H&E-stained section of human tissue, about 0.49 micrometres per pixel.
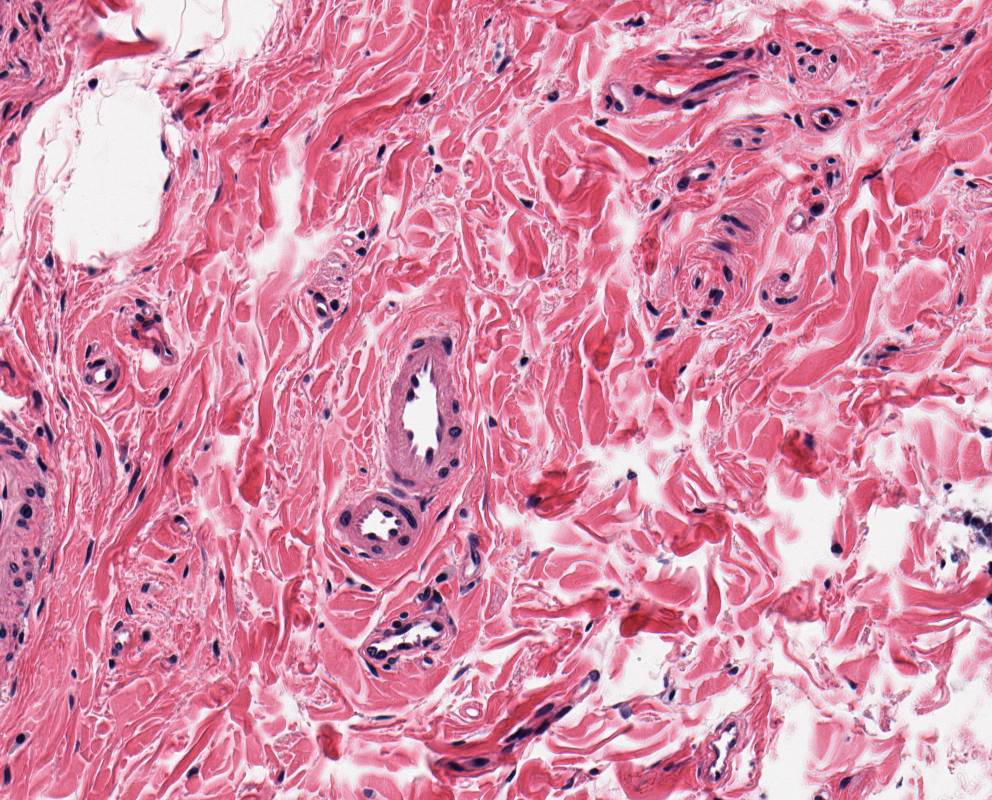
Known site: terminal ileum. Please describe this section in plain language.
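Notice thick collagen bundles filling the whole field in many different directions, staining a strong pink with eosin. Between them, sparse cells lie singly, with small dark elongated nuclei. Several small vessels lie scattered; one near the centre has a thick wall and an empty open lumen.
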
